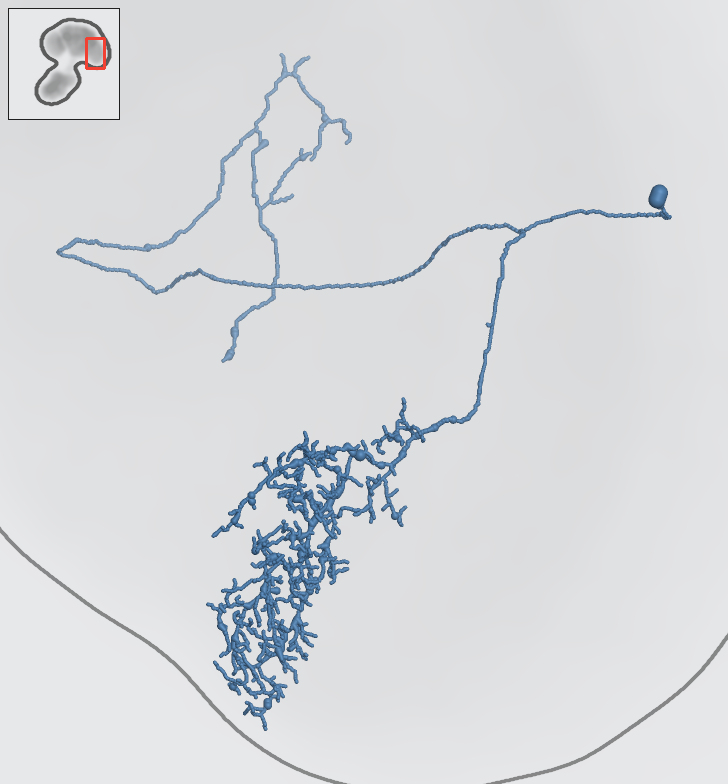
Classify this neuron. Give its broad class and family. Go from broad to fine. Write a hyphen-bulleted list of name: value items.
- broad class: visual projection neuron
- family: MeVP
